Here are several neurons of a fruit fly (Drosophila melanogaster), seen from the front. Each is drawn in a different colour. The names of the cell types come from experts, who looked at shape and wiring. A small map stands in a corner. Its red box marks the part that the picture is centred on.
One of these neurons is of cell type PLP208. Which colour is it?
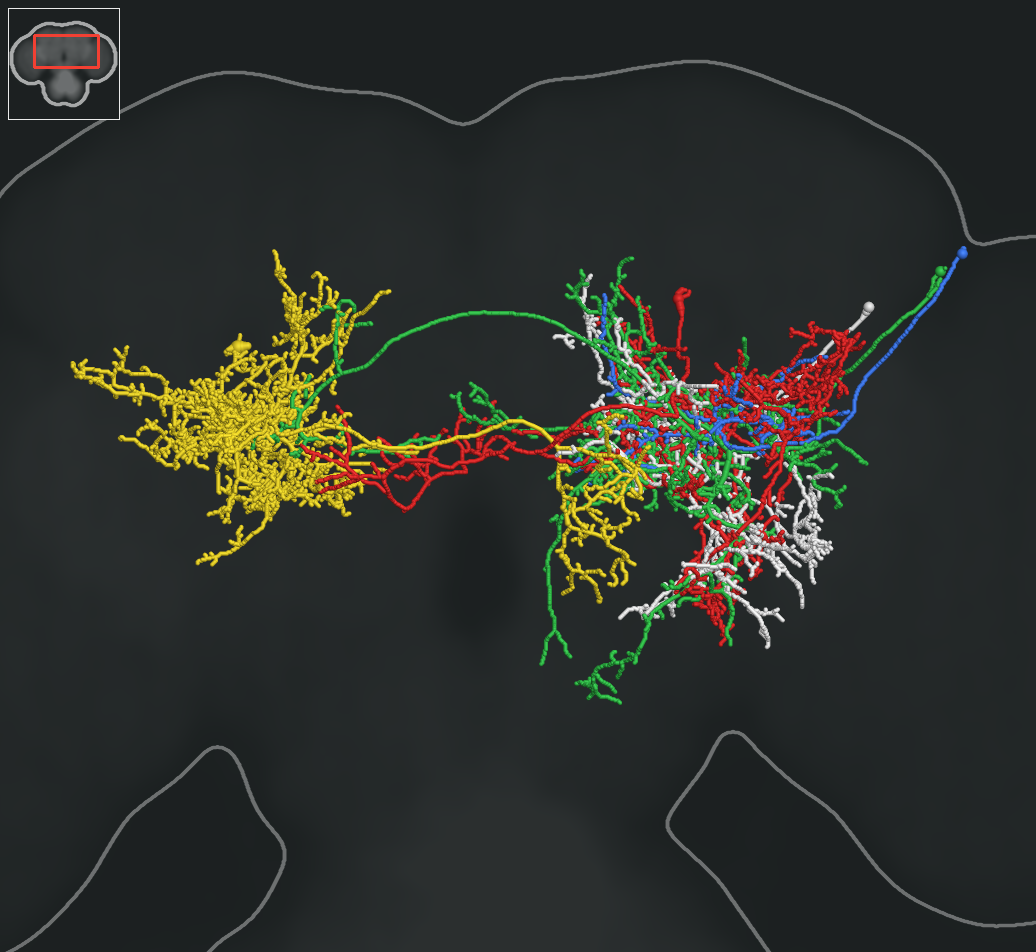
yellow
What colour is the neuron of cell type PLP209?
red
